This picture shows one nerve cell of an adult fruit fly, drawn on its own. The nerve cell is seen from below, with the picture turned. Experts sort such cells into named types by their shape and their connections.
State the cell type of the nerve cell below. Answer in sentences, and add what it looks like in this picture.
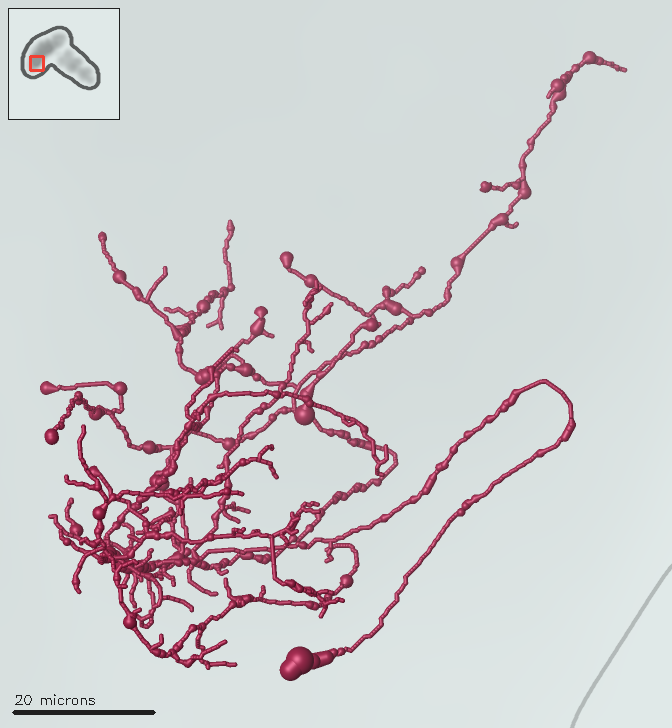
It is of cell type CB1156. It is a central-brain intrinsic neuron. Its cell body lies at the bottom of the picture. By the scale bar it is about 90 microns tall in this view. Dozens of branch ends can be seen.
